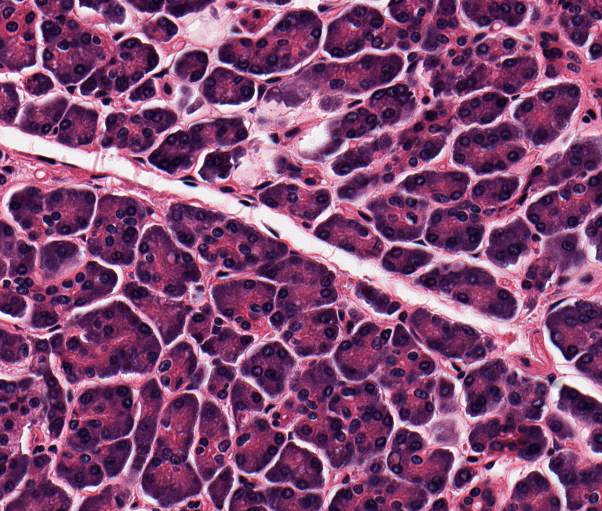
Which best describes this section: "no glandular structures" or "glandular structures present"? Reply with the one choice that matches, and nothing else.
Glandular structures present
